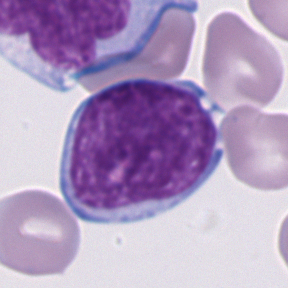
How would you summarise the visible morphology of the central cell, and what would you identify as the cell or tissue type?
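Round to oval and without a notch or lobes, the nucleus fills most of the cell. The cytoplasm forms only a narrow rim around it and is pale blue. This cell is a myeloblast.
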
